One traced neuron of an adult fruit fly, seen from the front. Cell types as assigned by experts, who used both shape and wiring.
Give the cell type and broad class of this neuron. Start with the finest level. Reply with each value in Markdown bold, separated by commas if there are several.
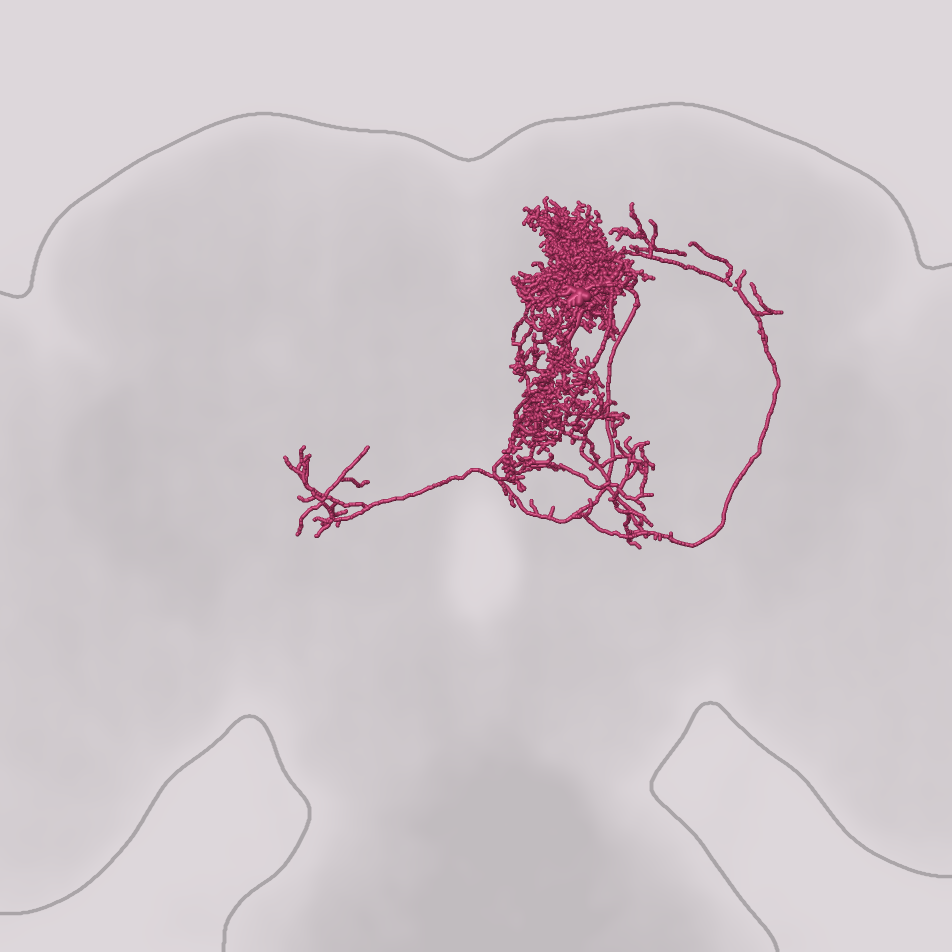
**CRE011**, **central-brain intrinsic neuron**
